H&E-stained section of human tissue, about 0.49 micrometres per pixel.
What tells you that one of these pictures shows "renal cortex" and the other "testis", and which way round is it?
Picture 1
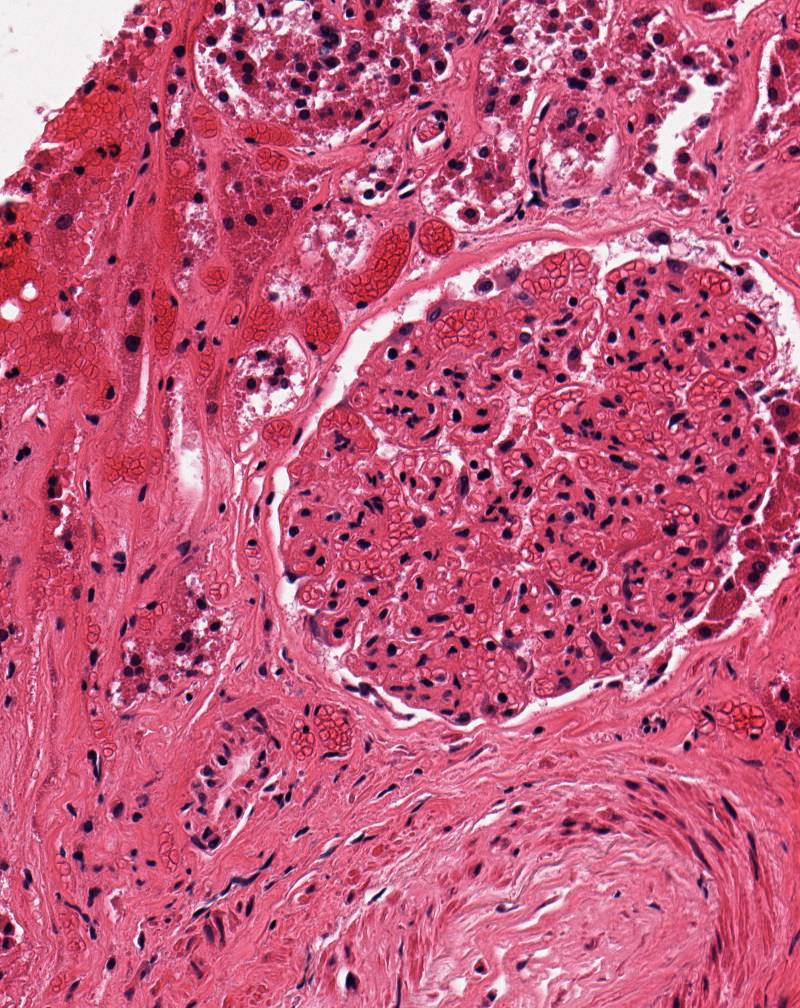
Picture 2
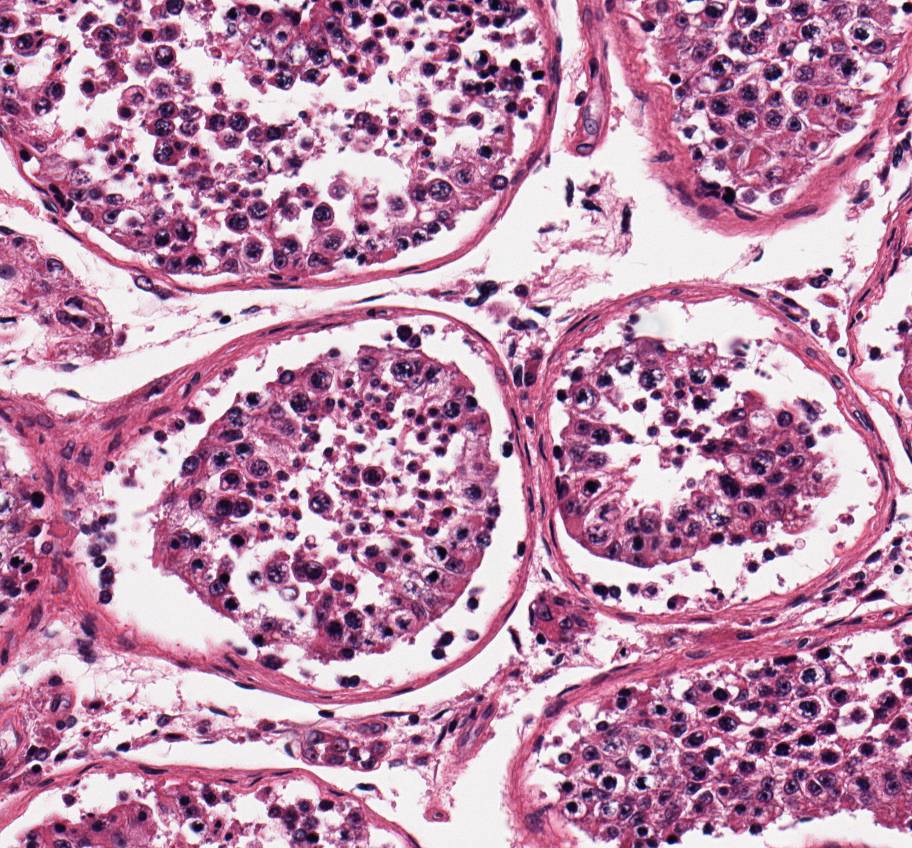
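Renal cortex is in picture 1 and testis in picture 2. Picture 1 has a large, rounded, lobulated cellular nodule at centre-right, separated from the surrounding tissue along most of its edge by a thin clear cleft and holding many small capillary loops packed with red blood cells. Picture 2 shows tubules lined by a stratified epithelium many cells thick, filling most of each cross-section, with numerous large round cells of coarse, clumped dark chromatin and, chiefly toward the centres, many small round cells with dense dark nuclei.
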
